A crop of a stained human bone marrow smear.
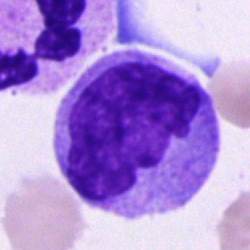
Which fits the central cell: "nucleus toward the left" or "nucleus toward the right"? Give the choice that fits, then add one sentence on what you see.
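Nucleus toward the left. The nucleus lies toward the upper left, leaving the widest rim of cytoplasm at the lower right.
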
